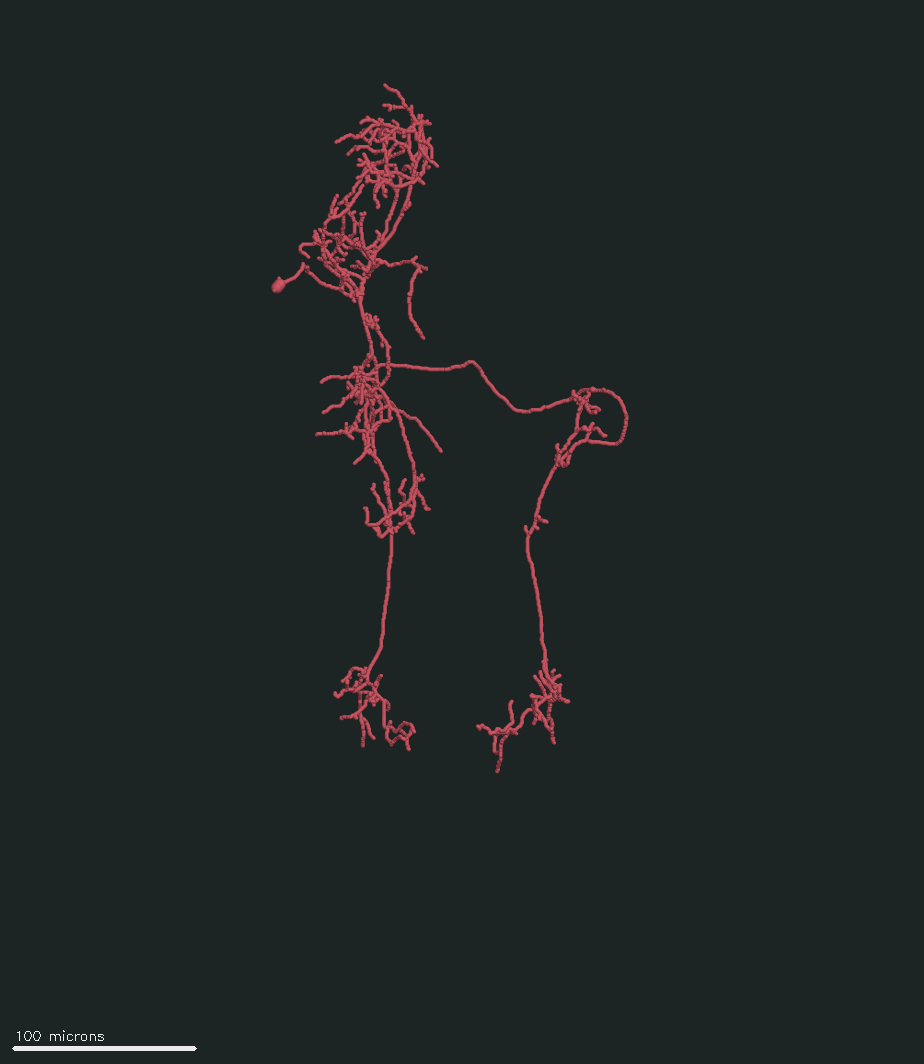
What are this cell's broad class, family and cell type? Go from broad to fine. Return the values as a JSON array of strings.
["nerve-cord intrinsic neuron", "hemilineage 01A", "IN01A008"]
